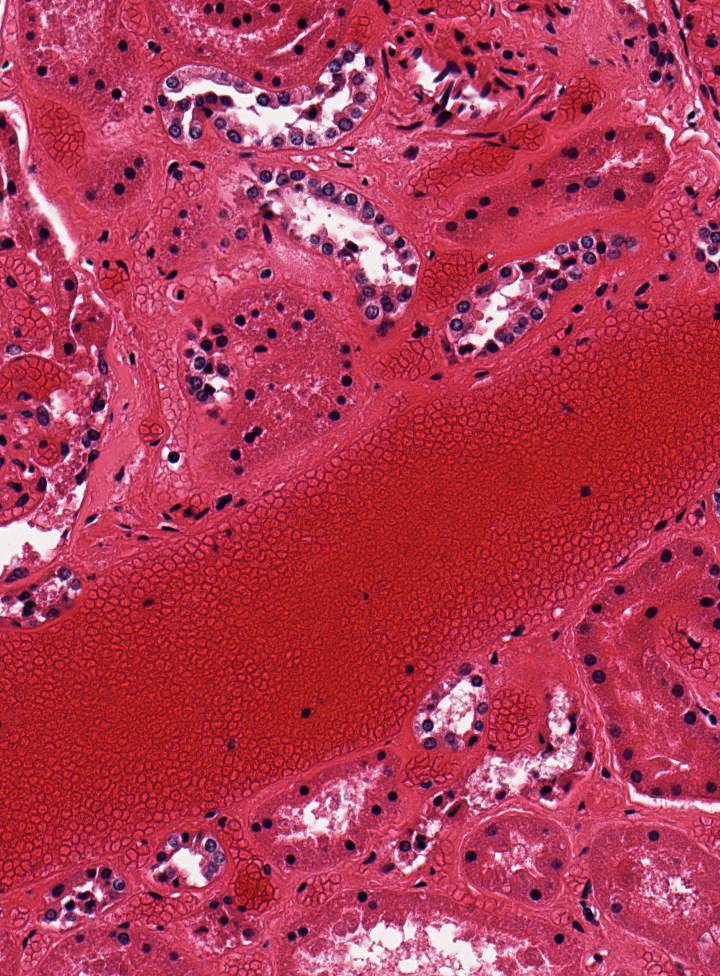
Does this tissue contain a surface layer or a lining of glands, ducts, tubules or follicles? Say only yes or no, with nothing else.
Yes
